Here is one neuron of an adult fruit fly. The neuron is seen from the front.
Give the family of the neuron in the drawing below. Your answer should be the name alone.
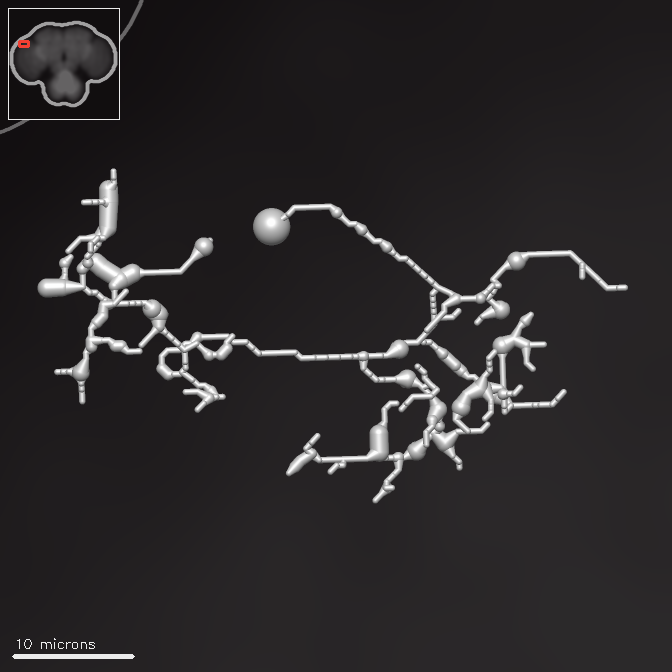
Mi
